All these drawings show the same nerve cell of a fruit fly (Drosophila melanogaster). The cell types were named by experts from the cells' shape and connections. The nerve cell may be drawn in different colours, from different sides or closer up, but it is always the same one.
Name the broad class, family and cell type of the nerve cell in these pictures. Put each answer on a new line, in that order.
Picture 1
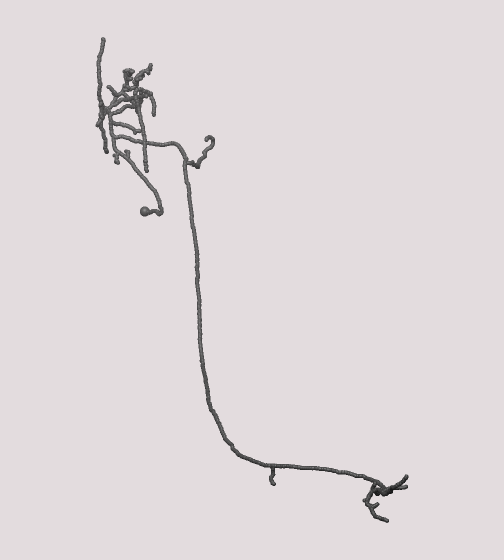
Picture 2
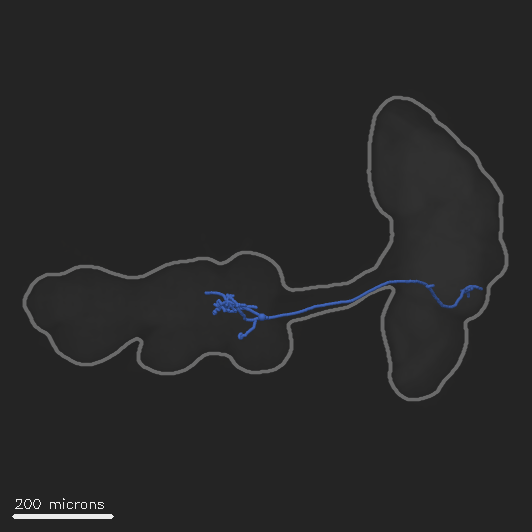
ascending neuron
hemilineage 10B
AN10B045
